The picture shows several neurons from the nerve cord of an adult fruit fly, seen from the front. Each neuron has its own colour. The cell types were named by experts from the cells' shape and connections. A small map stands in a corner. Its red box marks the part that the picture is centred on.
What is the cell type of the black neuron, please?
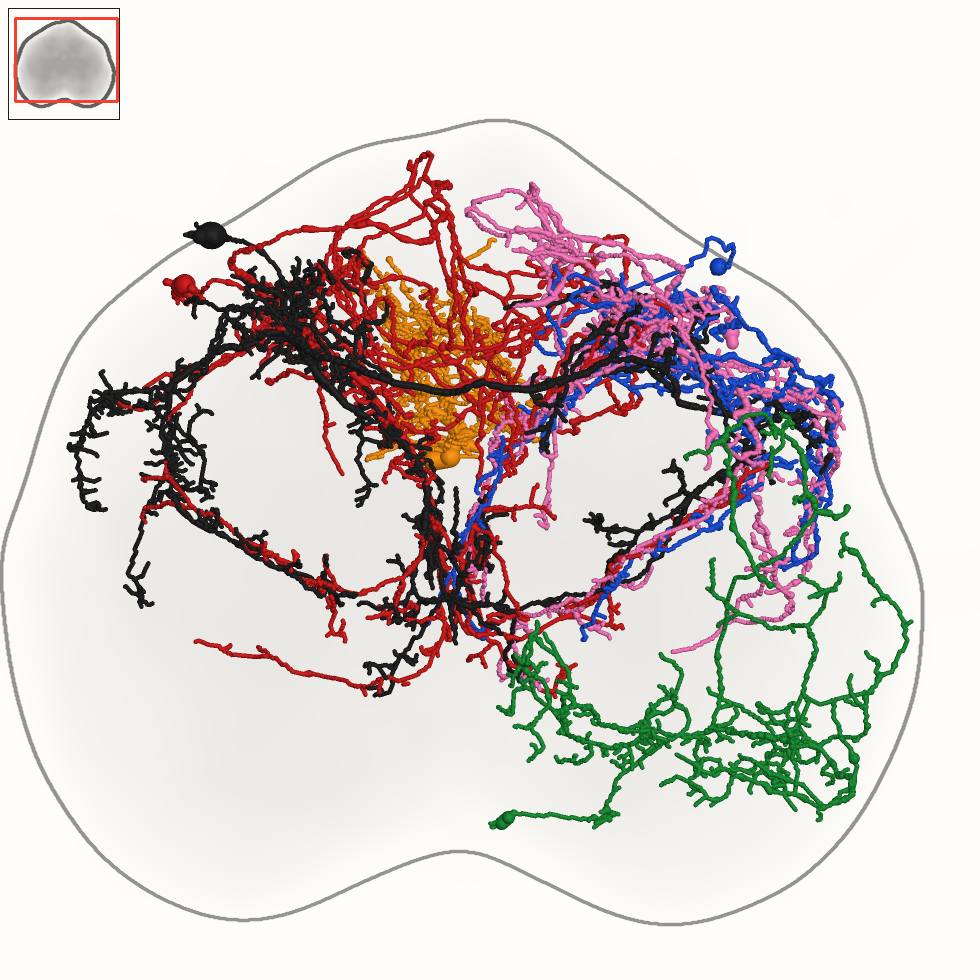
IN19B015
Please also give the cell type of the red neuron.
IN19A028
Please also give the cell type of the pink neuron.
IN19A027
